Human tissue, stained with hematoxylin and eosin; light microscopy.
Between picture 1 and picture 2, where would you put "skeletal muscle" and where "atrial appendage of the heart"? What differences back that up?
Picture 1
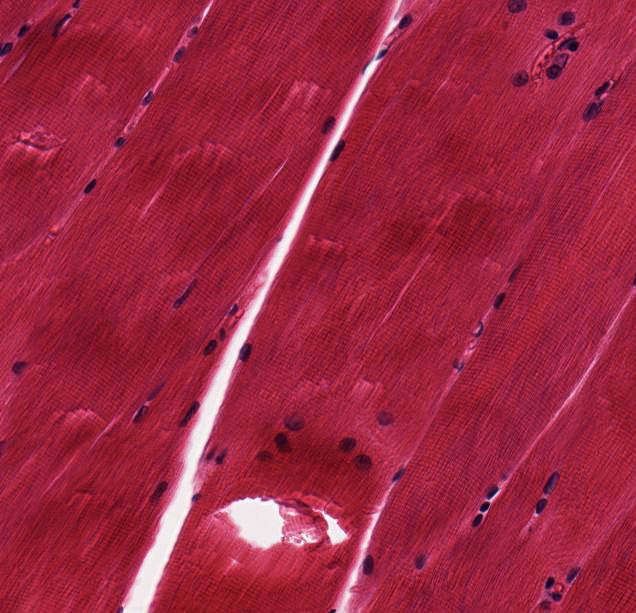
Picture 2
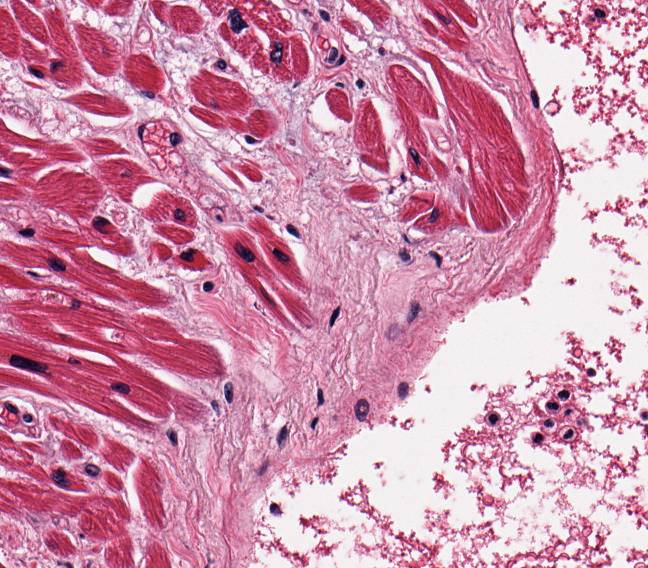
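What I see in picture 1 is skeletal muscle, and in picture 2 the atrial appendage of the heart. In picture 1 the fibres are unbranched and run side by side without joining, their cytoplasm a deep uniform red-pink, with dark, flattened, elongated nuclei at the fibre edges. Between them lie only thin strands of connective tissue with small dark nuclei, and no fat cells appear. Picture 2 is arranged differently: muscle occupies the left and upper part, with fibres cut lengthwise at the lower left and across or obliquely at the top, while an open lumen takes the right side. A band of pale pink fibrous connective tissue with scattered spindle-shaped nuclei separates the muscle from that lumen, which holds scattered red blood cells and, at the lower right, a few round nucleated cells.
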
